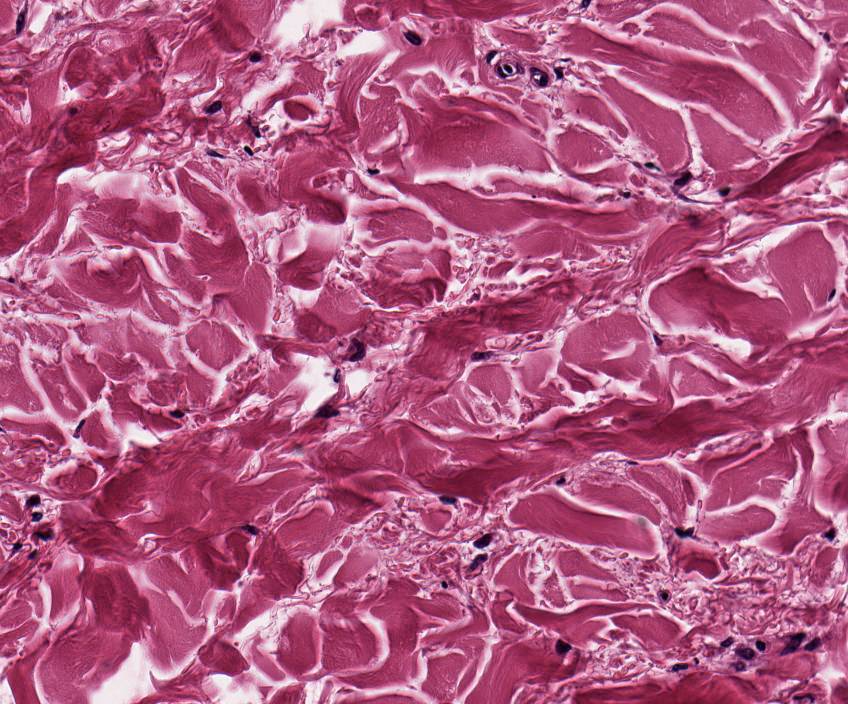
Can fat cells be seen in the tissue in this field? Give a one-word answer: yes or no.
No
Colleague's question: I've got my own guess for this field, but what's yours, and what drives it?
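Dermis throughout; thick, deeply eosinophilic collagen bundles interlace haphazardly across the whole field. Between them, sparse small dark elongated fibroblast nuclei, singly.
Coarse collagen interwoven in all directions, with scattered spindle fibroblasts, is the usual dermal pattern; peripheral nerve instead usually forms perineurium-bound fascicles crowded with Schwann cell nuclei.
Small vessel with a few wall nuclei near top centre; no epithelium anywhere.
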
